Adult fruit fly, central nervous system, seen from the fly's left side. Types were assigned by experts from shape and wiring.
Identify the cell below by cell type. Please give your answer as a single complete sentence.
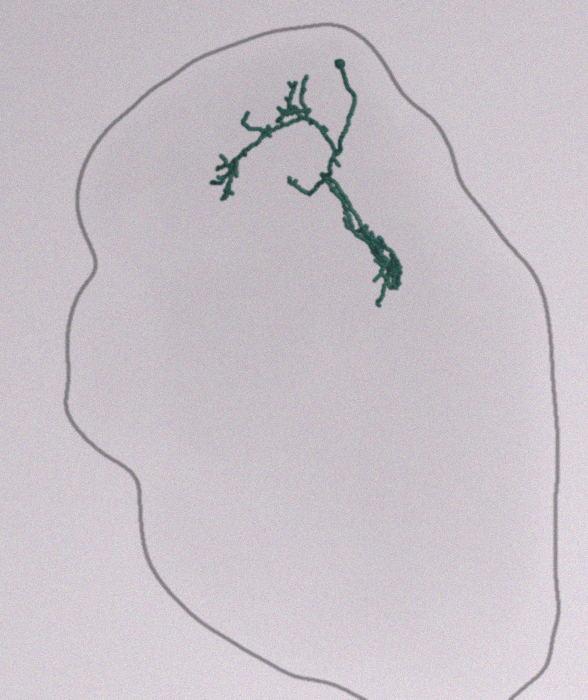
What this neuron is, by cell type, is IB042.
